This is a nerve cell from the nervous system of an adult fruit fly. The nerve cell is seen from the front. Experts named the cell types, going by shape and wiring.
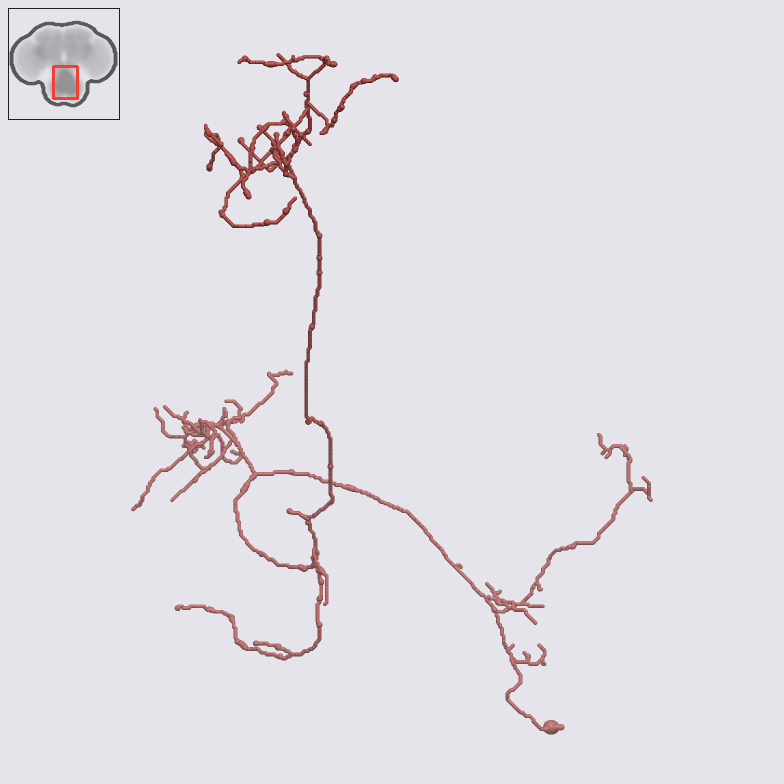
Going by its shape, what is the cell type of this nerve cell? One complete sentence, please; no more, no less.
The cell type given to this nerve cell is AN12B076.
